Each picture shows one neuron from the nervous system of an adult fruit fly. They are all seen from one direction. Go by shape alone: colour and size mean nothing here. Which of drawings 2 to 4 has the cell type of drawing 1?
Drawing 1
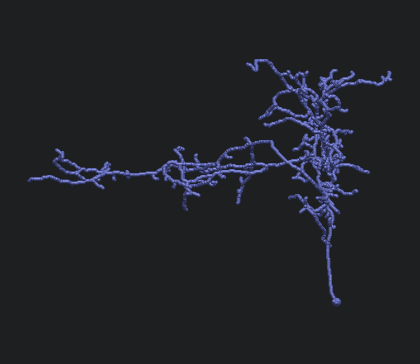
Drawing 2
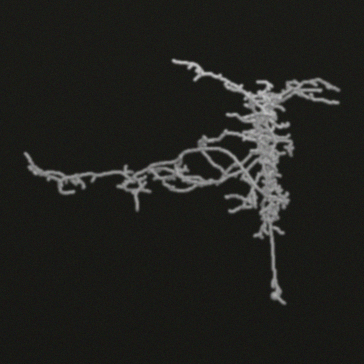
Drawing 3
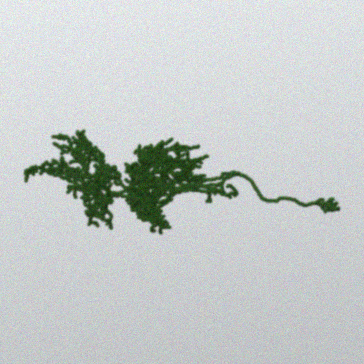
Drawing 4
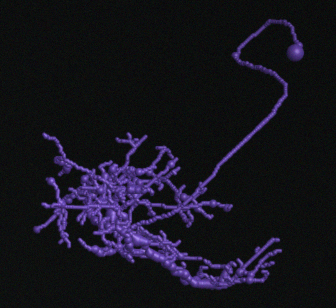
Drawing 2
